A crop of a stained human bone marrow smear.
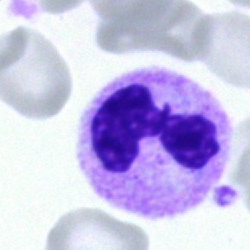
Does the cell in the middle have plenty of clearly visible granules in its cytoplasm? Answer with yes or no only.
Yes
